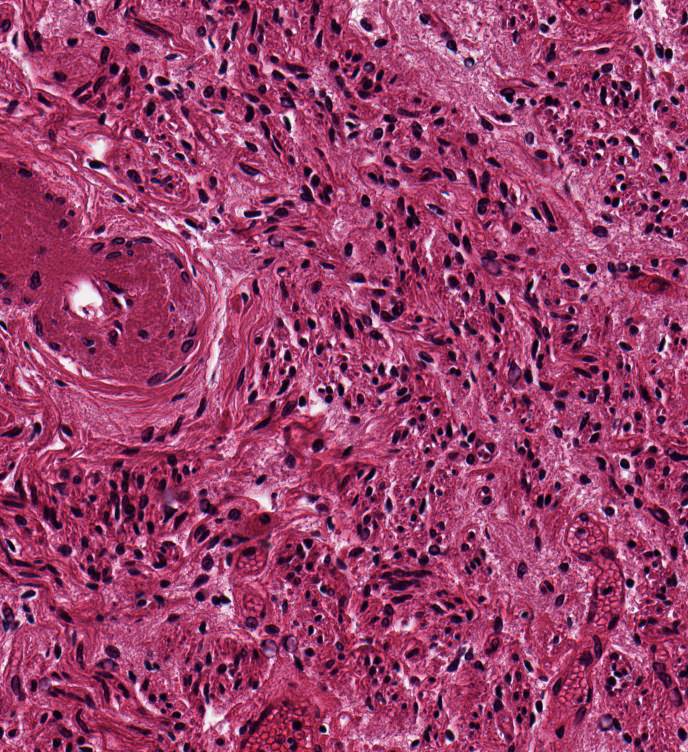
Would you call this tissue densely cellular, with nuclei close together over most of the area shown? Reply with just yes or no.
Yes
